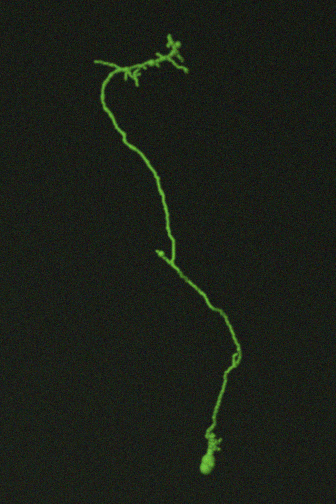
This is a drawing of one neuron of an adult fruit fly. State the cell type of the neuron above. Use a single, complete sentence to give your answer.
The cell type designation of this neuron is s-LNv.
